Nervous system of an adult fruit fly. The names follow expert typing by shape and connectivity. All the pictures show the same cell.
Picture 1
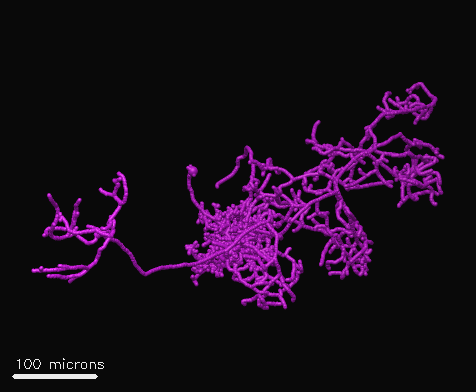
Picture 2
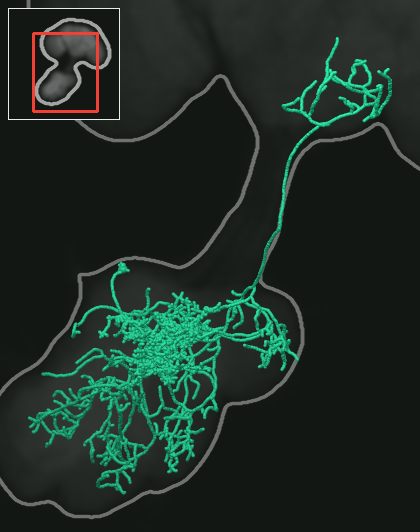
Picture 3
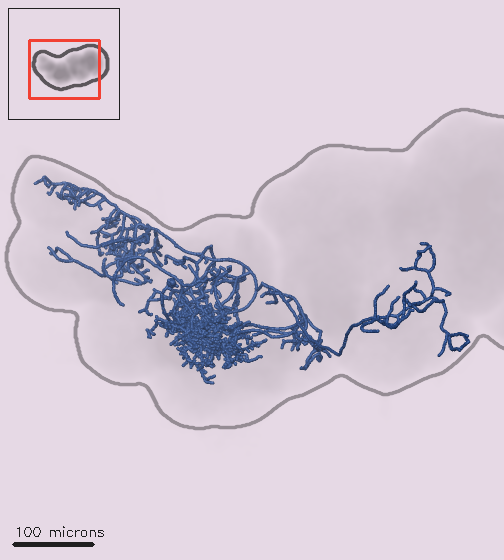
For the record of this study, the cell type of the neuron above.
AN19B001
